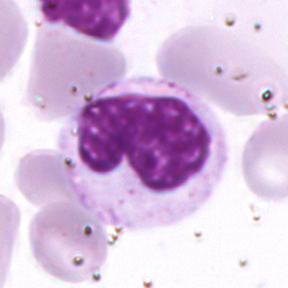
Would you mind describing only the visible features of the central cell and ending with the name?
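Starting at the edge, the outline is round and smooth. Inside, a kidney-shaped nucleus with a notch on its lower edge sits in the upper part of the cell, so a wider band of cytoplasm lies below it. Its chromatin is deep purple and patchy, dotted with small paler spots. So this one is a band neutrophil.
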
